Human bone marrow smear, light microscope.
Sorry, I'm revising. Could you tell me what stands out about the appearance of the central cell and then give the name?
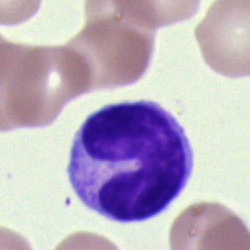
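Round, smooth outline to start with. The nucleus is deeply indented from the left side, which gives it a horseshoe shape, and its chromatin is condensed and stains dark purple. No vacuoles in the cytoplasm either. So that central cell is a band neutrophil.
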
